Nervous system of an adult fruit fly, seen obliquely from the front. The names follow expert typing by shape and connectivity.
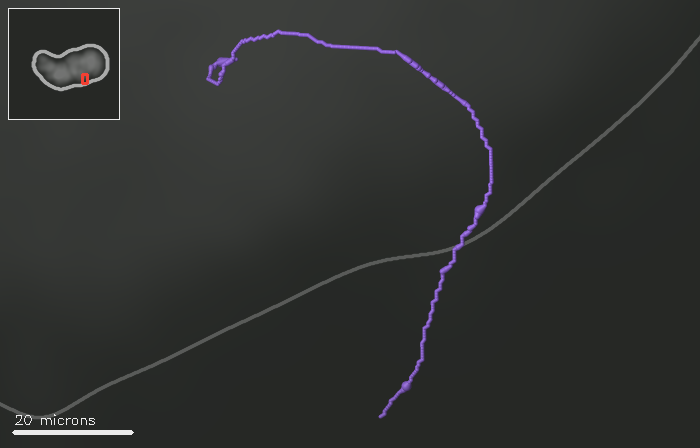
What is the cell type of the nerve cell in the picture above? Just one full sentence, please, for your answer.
This nerve cell is given the cell type BM_InOm.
